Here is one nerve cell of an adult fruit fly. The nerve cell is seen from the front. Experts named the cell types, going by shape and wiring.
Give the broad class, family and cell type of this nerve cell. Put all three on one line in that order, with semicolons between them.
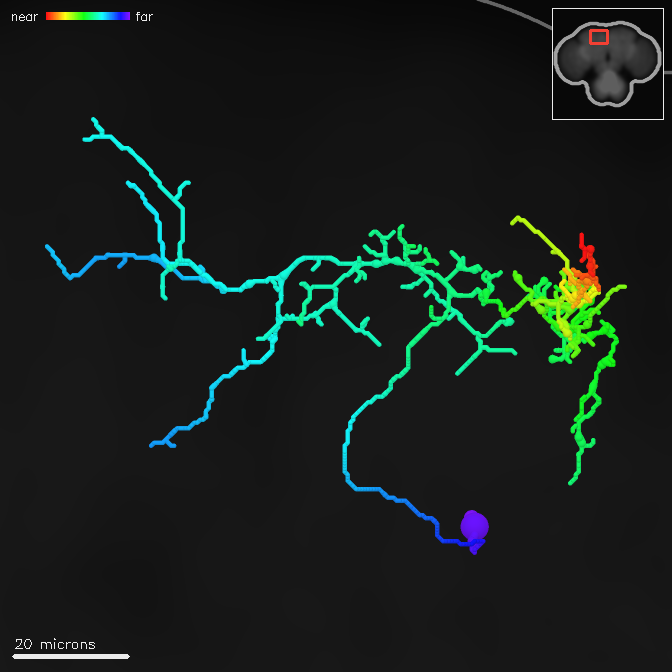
central-brain intrinsic neuron; hemilineage DM4_dorsal; SMP416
